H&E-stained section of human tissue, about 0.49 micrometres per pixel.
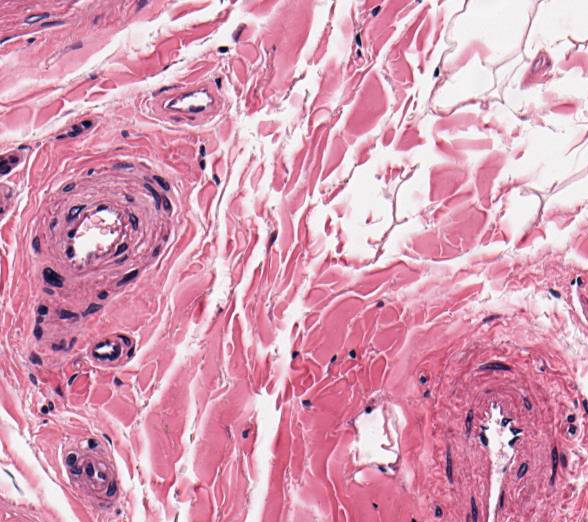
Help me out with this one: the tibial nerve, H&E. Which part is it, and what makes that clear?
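This field is epineurium. Most of it is dense pink collagen bundles, with a few small vessels scattered among them. Between the vessels, the nuclei in the collagen are sparse, small, dark and elongated.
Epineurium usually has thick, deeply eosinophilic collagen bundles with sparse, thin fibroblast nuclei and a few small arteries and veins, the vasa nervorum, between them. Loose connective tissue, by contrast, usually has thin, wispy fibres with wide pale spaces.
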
